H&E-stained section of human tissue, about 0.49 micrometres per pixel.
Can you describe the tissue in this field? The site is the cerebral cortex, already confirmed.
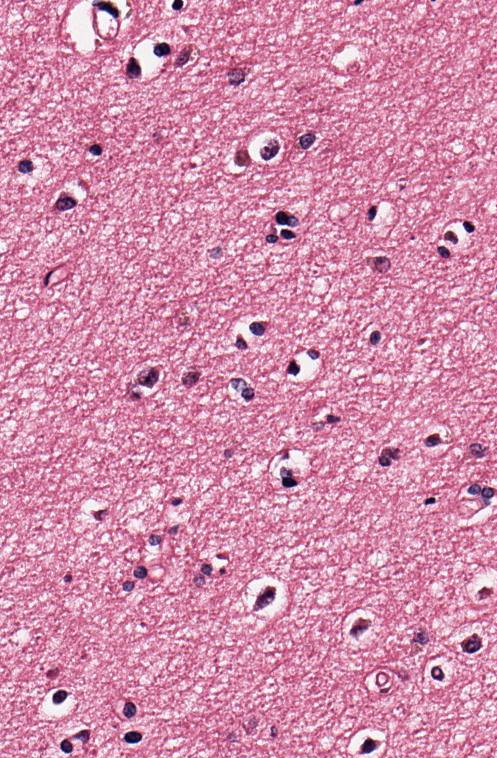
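A fine pink fibrillary matrix occupies the entire field, and cells lie singly within it. The majority of nuclei are small, round and darkly stained. Many are enclosed by clear, round, empty halos that set them apart from the surrounding matrix. The cells are distributed fairly evenly, forming neither rows nor layers.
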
